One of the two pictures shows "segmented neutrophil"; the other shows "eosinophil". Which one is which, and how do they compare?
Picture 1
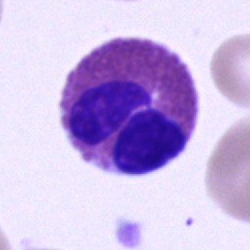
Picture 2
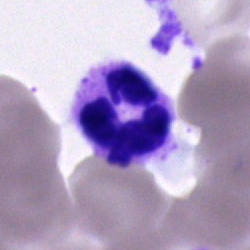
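Picture 1 shows the eosinophil, and picture 2 the segmented neutrophil. In picture 1 the nucleus is divided into two lobes, the left one sitting higher than the right, whereas in picture 2 several dark lobes form a ring around a pale central area.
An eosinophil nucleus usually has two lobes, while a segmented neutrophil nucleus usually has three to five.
That fits what I see here: two lobes in the first picture, several in the second. The chromatin in picture 1 is dense and dark purple. The cytoplasm differs as well: in picture 1 it is filled with pinkish-purple granules, while in picture 2 it is pale lilac with fine purple granules scattered through it.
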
